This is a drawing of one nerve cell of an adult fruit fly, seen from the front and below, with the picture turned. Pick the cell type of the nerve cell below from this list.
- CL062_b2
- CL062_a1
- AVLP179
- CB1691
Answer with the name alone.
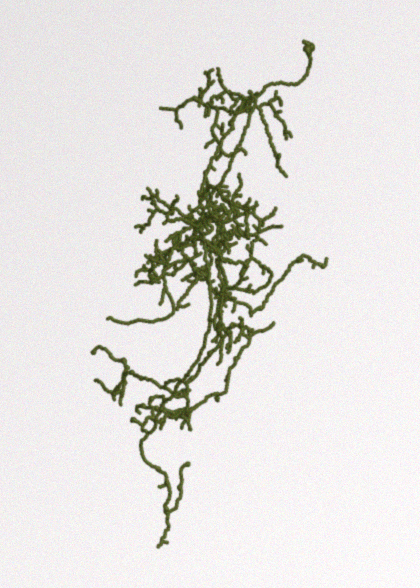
AVLP179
